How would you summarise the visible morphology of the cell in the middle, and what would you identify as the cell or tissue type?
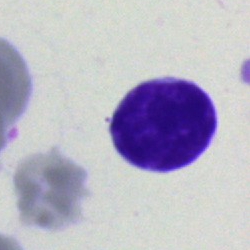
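Round, smooth outline on this one. The nucleus takes up almost the whole cell, with little or no cytoplasm showing. I can't make out clear nucleoli, and there are no granules over it. It's a lymphocyte.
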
